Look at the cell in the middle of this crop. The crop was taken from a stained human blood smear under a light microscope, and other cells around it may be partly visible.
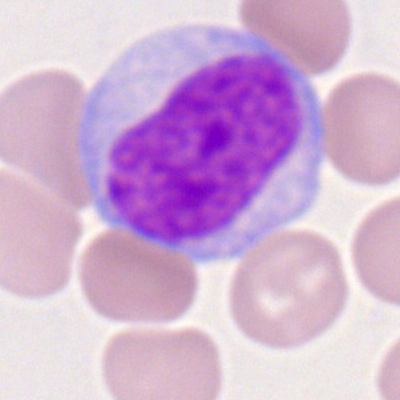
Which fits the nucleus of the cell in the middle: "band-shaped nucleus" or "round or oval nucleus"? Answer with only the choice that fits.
Round or oval nucleus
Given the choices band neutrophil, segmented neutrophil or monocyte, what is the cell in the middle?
monocyte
